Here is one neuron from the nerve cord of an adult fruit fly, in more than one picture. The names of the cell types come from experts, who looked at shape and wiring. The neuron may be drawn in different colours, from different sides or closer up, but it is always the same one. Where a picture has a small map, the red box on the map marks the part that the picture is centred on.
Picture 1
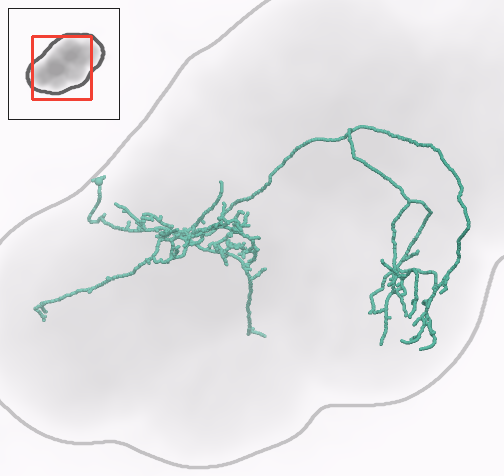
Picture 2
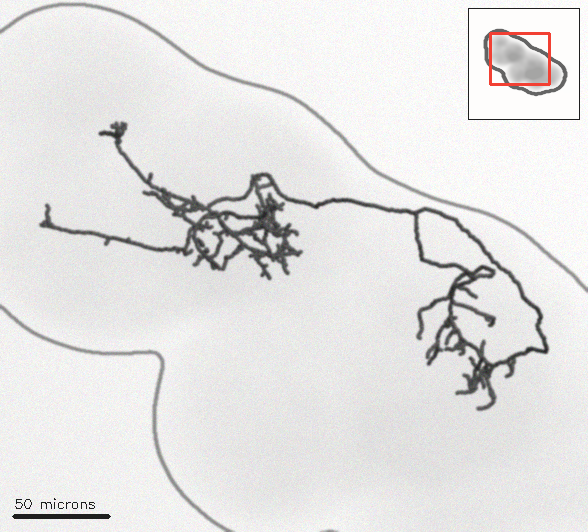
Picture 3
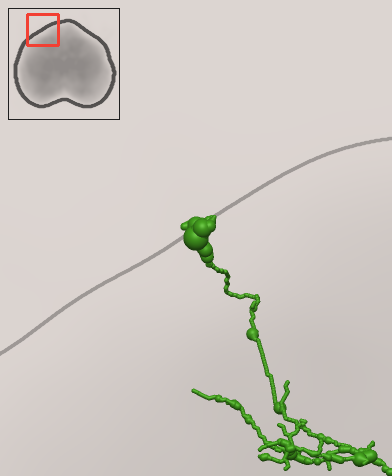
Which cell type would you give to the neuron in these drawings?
IN18B036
